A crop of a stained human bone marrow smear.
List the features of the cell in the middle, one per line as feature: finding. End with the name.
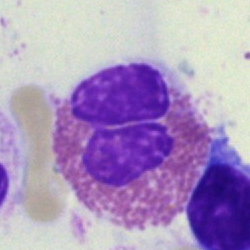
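Nucleus: split into two lobes
Lobes: one above the other, a narrow pale cleft between them
Chromatin: dense, dark purple
Granules: roughly uniform in size
Cell: eosinophil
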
